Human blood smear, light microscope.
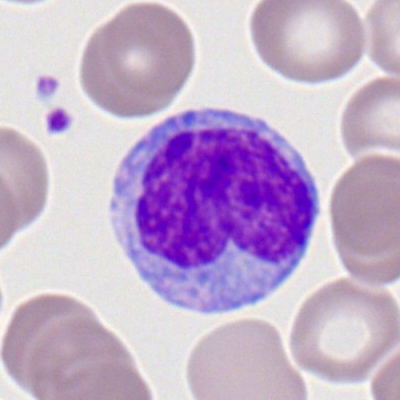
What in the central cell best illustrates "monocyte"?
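In this monocyte the nucleus has a notch-like indentation on its lower side. Its chromatin is clumped, with paler spaces between darker purple areas. The band of cytoplasm is widest below the nucleus.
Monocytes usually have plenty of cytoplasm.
No large, coarse granules are present in the cytoplasm.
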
